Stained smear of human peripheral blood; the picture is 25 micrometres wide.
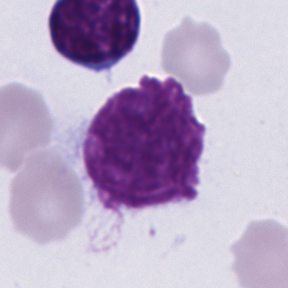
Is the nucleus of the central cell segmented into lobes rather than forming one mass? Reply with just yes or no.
No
